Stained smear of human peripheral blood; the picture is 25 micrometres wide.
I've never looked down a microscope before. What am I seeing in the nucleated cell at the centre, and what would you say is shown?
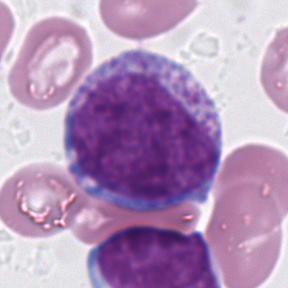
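Outline roughly round, smooth. Chromatin finely stippled, not coarsely clumped. Fine purple-red granules in the cytoplasm above the nucleus. Second nucleated cell partly in view at bottom edge. Name: promyelocyte.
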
